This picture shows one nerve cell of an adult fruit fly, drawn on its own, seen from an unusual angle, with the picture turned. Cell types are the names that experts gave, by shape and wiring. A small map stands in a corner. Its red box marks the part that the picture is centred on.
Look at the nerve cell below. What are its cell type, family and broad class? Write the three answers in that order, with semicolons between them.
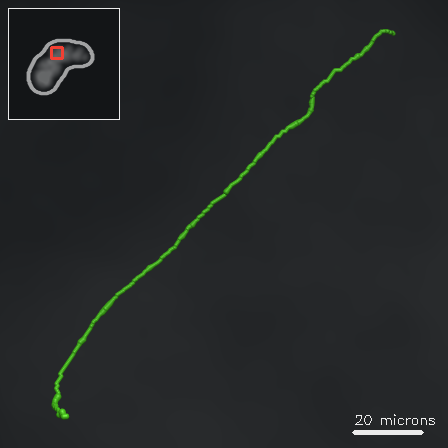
R8y; class visual; photoreceptor or other optic-lobe sensory neuron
